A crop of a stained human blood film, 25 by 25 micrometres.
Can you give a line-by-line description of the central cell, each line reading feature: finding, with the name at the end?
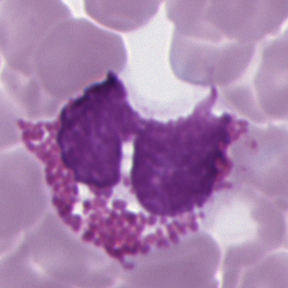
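Nucleus: two large lobes
Lobe position: side by side, left and right
Granules: many, coarse and round
Granule spread: mostly below and left of the nucleus
Cell type: eosinophil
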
